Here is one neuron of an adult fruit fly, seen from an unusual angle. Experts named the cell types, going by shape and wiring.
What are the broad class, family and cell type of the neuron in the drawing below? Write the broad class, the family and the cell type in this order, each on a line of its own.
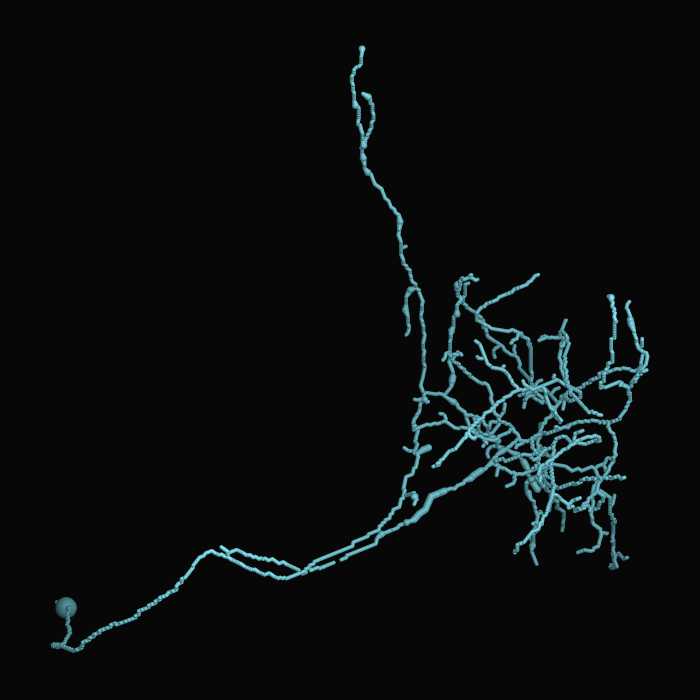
central-brain intrinsic neuron
hemilineage LALa1_posterior
CB4181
